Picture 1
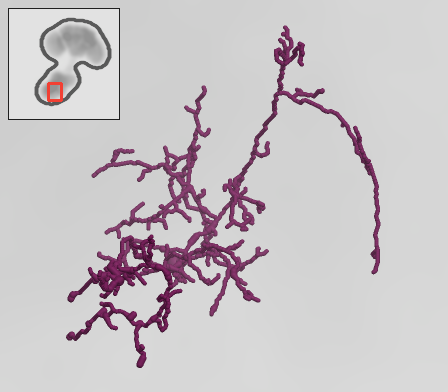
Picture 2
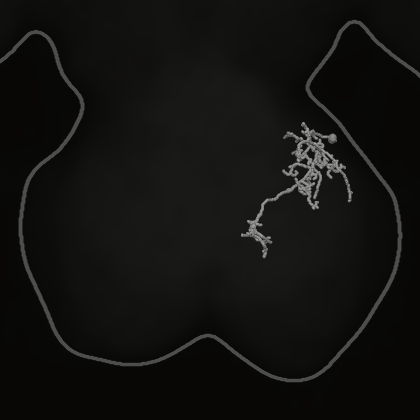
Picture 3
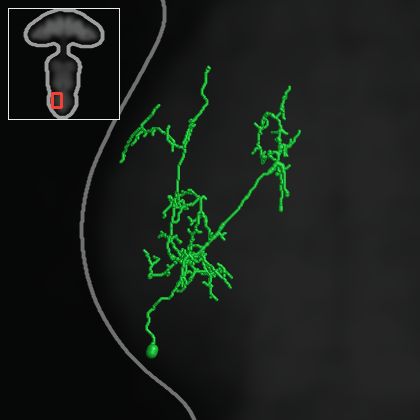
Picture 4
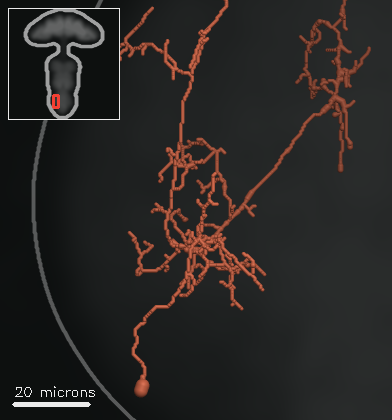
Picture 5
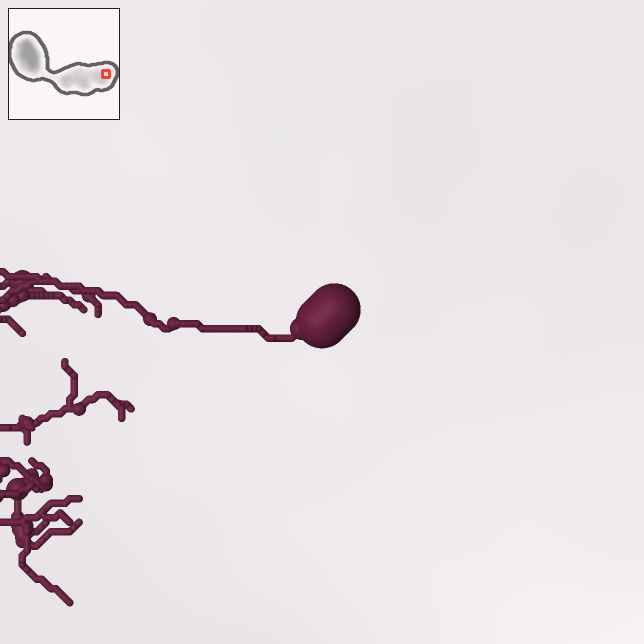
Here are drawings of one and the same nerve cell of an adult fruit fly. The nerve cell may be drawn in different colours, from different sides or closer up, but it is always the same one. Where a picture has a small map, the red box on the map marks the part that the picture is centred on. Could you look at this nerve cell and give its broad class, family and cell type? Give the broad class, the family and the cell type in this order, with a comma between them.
nerve-cord intrinsic neuron, hemilineage 19A, IN19A088_c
